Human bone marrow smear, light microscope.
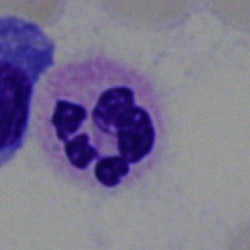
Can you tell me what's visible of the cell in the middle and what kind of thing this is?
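Four or more separate lobes make up the nucleus, arranged roughly in a ring, and no nucleoli are visible in any of them. Fine, faint pinkish granules are present in the cytoplasm, and no vacuoles are seen there. This cell is a segmented neutrophil.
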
